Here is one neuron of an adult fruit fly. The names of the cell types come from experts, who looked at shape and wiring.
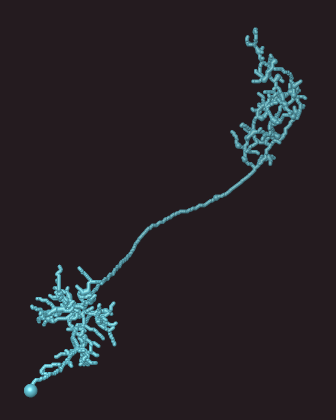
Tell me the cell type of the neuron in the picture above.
Tm31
